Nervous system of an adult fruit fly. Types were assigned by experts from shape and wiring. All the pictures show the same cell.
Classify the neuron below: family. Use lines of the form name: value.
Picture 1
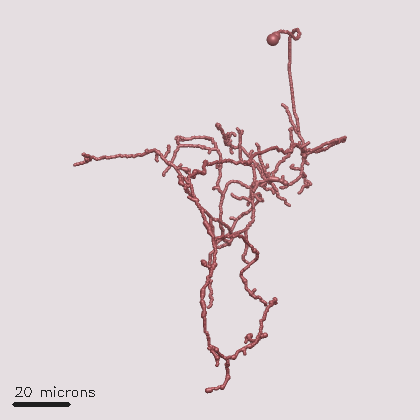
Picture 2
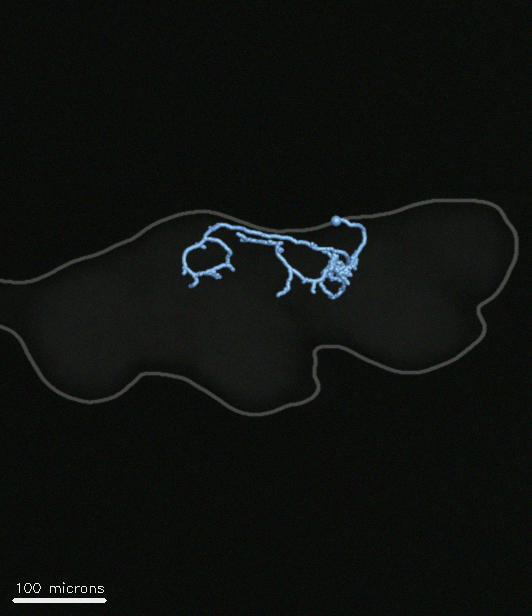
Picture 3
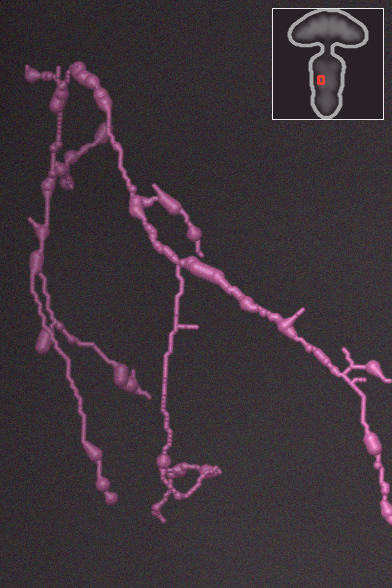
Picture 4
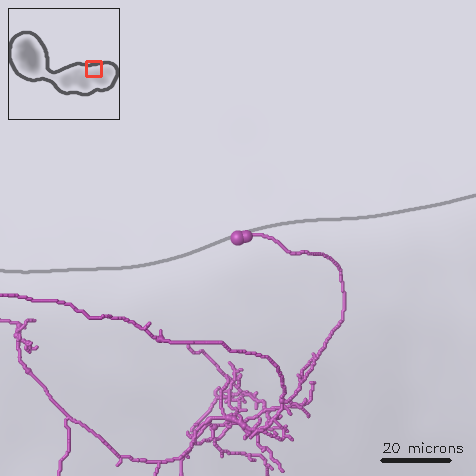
family: hemilineage 19B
